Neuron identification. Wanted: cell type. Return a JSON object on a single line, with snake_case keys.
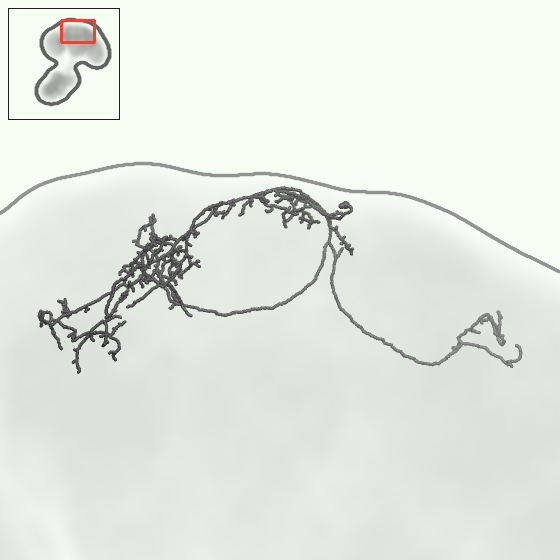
{"cell_type": "SIP100m"}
